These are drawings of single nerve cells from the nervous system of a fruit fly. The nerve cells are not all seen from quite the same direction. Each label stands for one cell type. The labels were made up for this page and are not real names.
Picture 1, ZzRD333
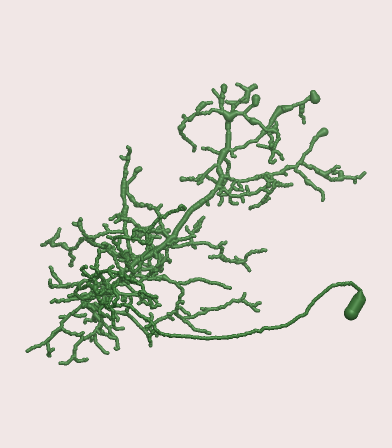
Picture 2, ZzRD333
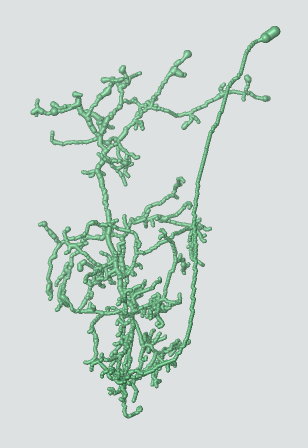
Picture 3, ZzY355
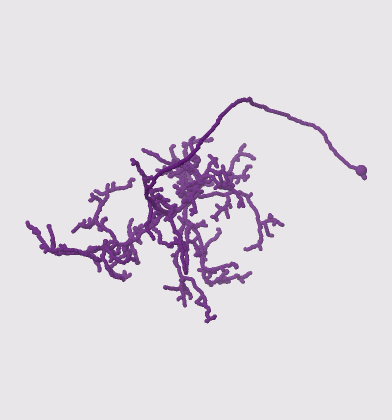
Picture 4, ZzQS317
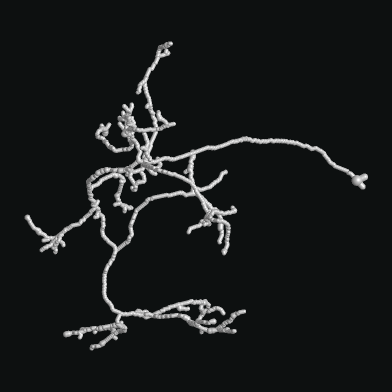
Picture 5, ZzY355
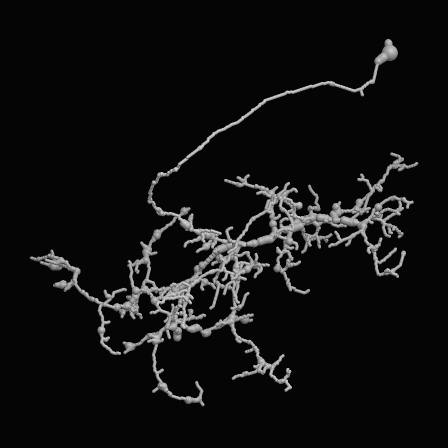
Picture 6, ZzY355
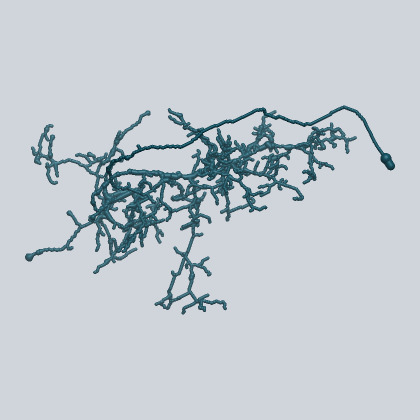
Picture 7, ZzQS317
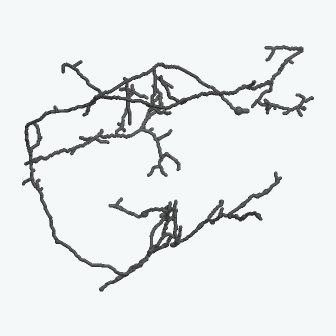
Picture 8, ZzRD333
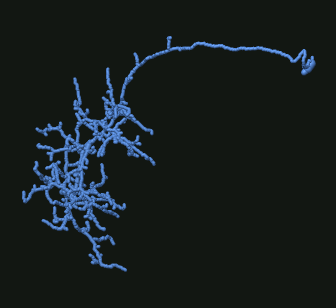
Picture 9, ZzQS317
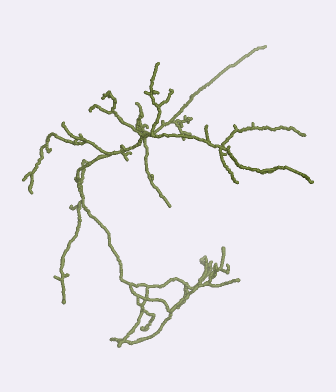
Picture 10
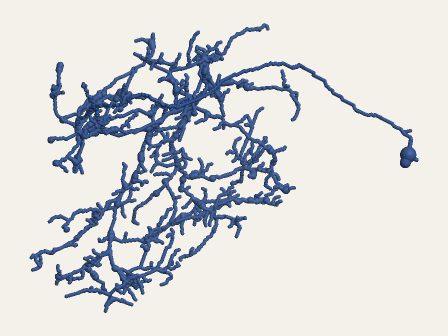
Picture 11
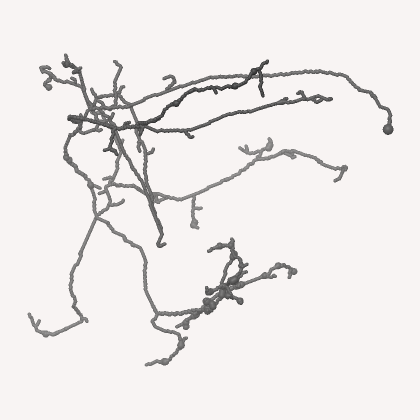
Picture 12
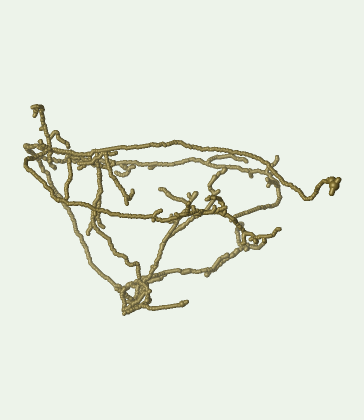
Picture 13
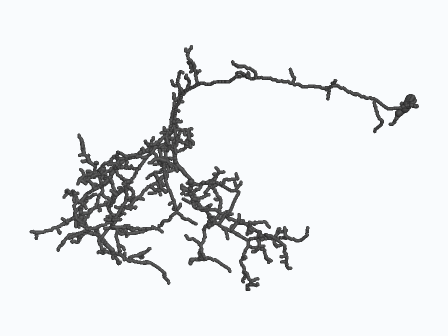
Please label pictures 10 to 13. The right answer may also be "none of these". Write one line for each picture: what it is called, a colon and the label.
10: ZzY355
11: ZzQS317
12: ZzQS317
13: none of these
